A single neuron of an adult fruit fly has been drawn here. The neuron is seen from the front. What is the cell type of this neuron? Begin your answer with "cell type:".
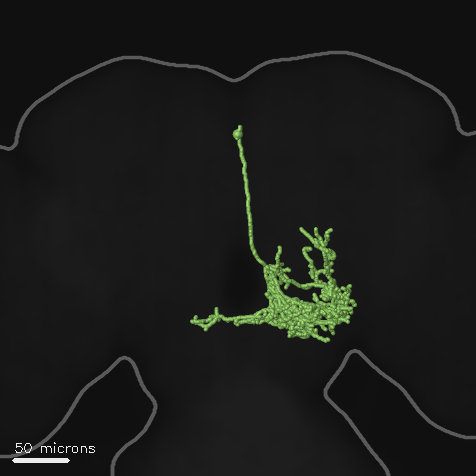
cell type: SAD076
